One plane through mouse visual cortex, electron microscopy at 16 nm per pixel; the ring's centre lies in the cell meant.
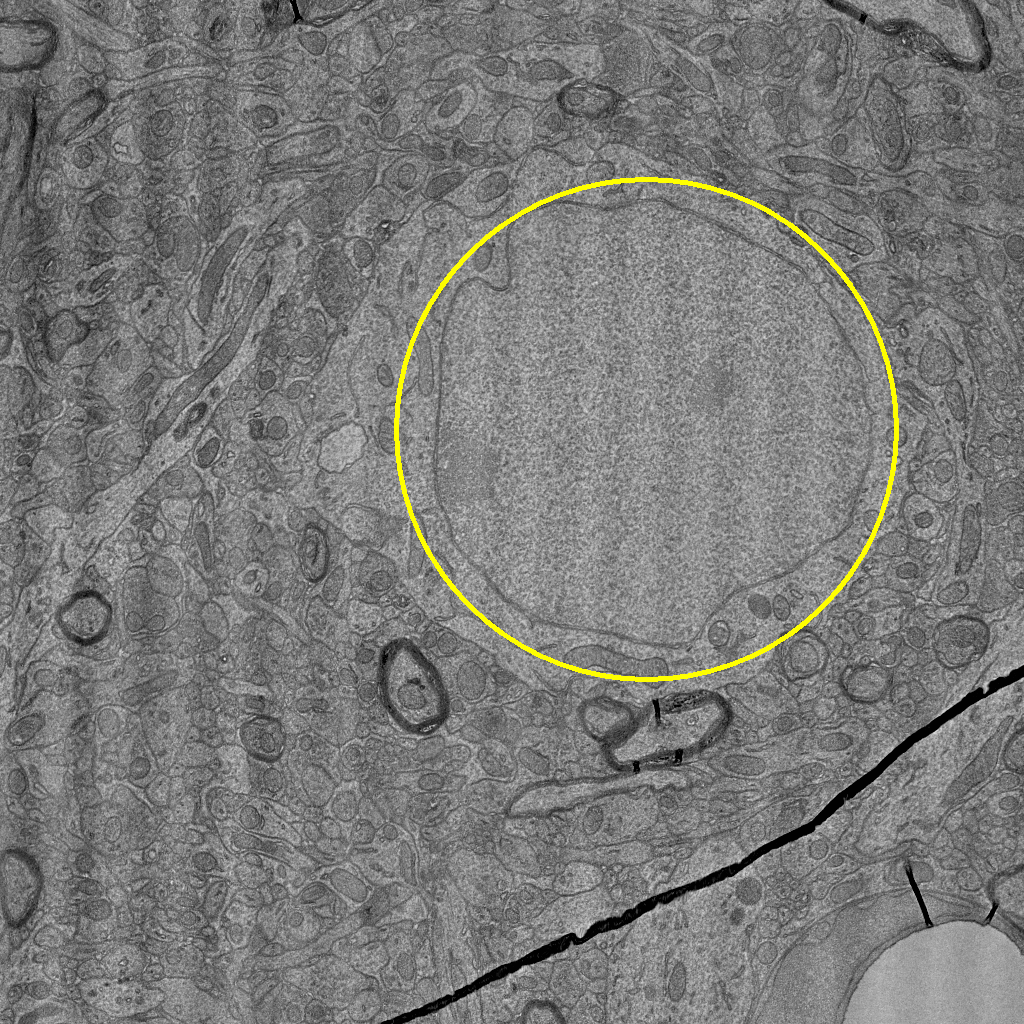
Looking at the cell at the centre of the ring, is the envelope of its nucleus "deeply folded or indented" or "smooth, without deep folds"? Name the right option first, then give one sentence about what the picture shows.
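Smooth, without deep folds. The nuclear envelope is mostly smooth, with one small notch at its upper left.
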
